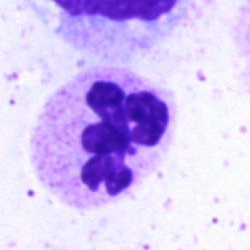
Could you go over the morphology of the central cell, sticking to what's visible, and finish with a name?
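You'll notice the lobed nucleus sits over to the right, so there's a wider rim of cytoplasm on the left. Its chromatin is dense, clumped and dark purple. There's plenty of cytoplasm, pale pinkish-lilac, with fine pinkish granules spread all through it. That's a segmented neutrophil.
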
